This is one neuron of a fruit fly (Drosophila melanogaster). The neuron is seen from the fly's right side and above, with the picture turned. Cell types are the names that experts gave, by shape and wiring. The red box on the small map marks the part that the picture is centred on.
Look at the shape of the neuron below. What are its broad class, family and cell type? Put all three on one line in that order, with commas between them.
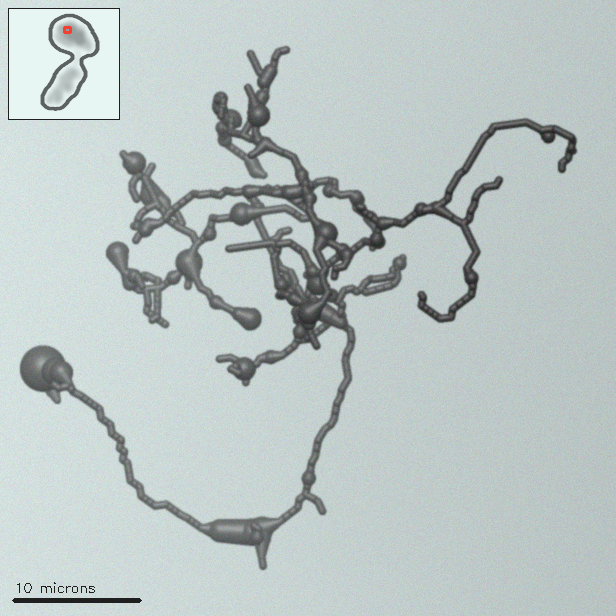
central-brain intrinsic neuron, hemilineage SLPpm1, CB4129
